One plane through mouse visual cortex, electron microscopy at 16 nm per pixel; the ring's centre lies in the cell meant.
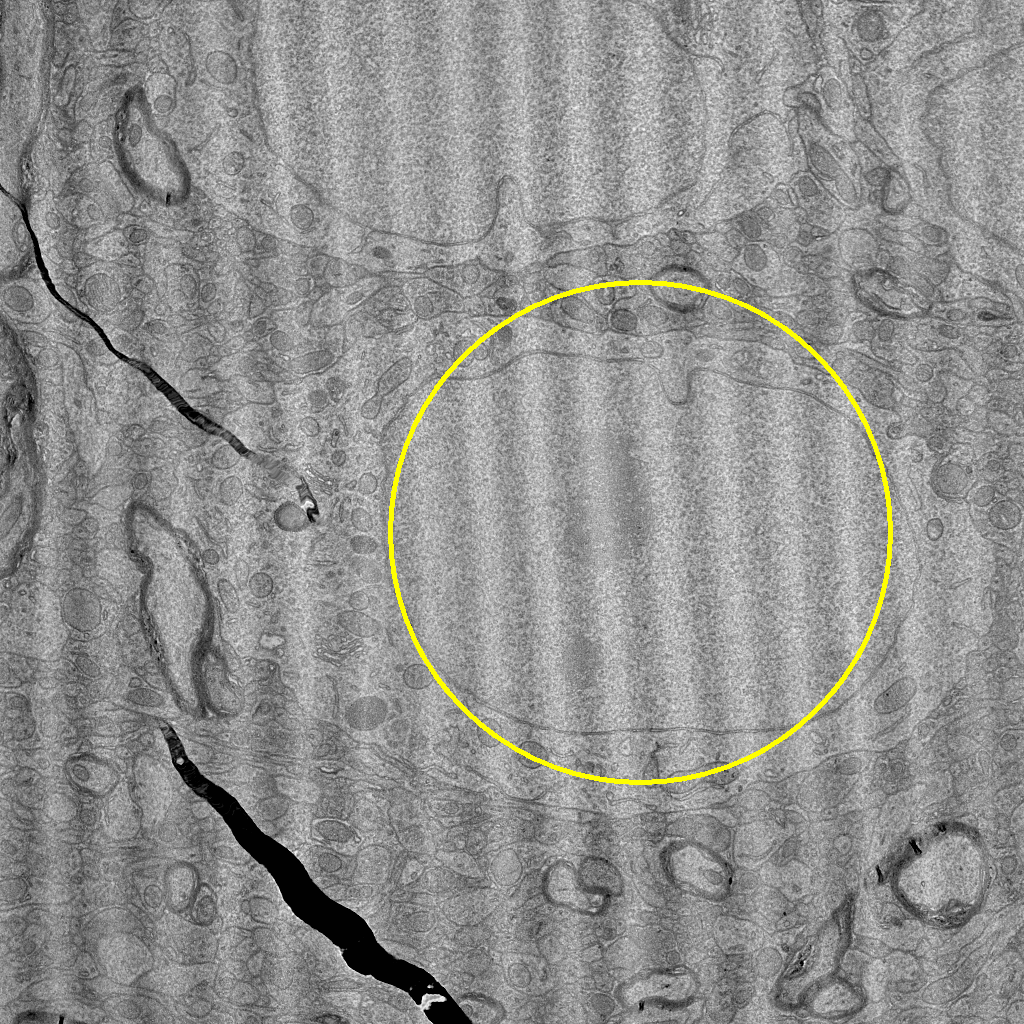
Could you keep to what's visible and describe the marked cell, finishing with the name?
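The nucleus is elongated horizontally, upper and lower edges roughly parallel, and fills most of the ring, both edges lying near it. The upper edge dips inward once, in a small notch-like dip near its middle. Chromatin is pale and evenly fine-grained, with no dark clumps lining the envelope. The cell is an excitatory neuron.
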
